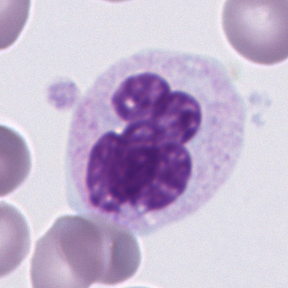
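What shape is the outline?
Roughly round and smooth.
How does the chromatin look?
Dark purple and coarsely clumped, with paler patches between.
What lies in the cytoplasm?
Fine pinkish-purple granules, scattered throughout.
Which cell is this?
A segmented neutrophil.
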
